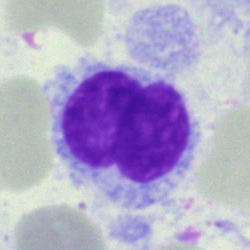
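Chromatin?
Deep purple, dense, only faint lighter streaks.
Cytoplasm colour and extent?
Pale blue-grey, surrounding the nucleus on all sides.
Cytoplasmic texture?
Fine bluish speckling, no distinct coarse granules.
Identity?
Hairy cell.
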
